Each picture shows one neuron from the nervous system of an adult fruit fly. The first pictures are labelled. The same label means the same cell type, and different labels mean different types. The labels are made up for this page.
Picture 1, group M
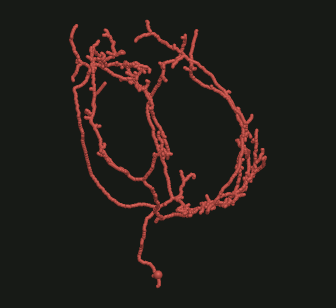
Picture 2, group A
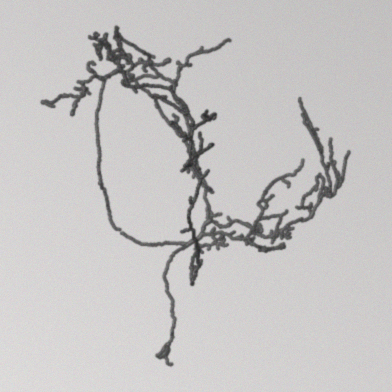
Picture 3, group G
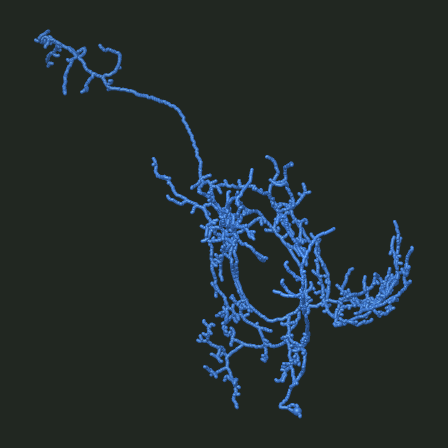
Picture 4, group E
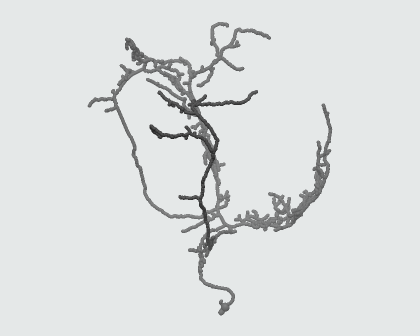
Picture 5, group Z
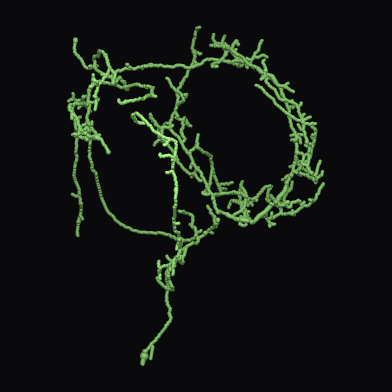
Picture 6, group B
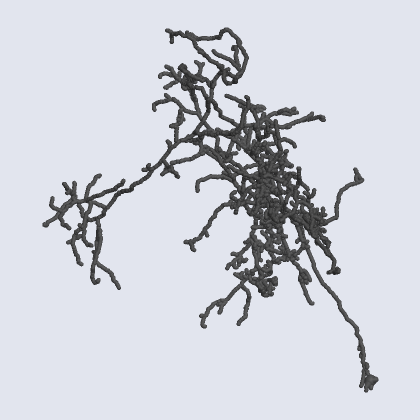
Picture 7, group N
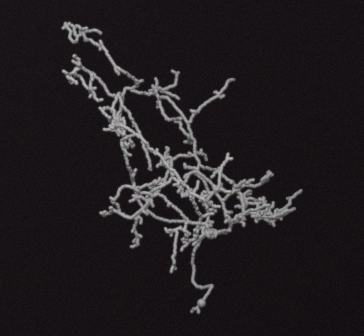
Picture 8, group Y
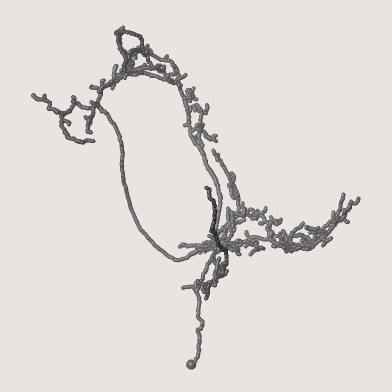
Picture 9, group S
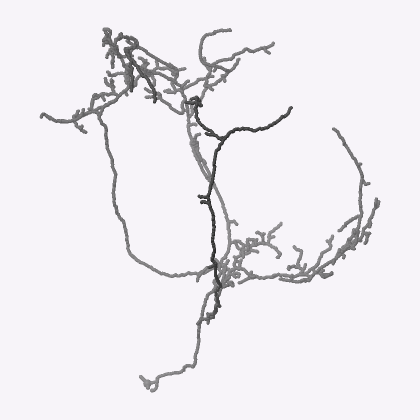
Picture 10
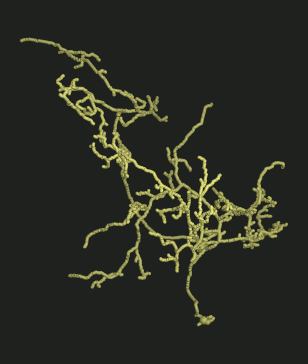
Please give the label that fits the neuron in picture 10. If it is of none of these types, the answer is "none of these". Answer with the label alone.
group N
